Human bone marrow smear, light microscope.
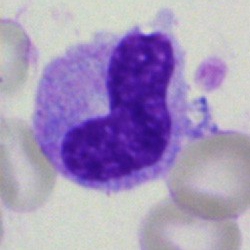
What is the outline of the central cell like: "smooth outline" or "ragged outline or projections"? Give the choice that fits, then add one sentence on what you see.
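Ragged outline or projections. The cell outline is roughly round with a finely ragged edge.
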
